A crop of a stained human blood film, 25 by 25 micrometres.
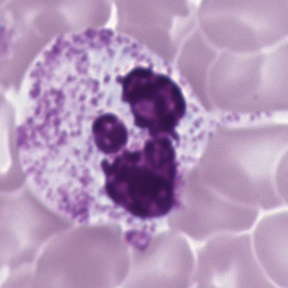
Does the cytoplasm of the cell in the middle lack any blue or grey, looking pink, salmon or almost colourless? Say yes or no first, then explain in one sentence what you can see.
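Yes. The cytoplasm is plentiful and very pale, almost colourless.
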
